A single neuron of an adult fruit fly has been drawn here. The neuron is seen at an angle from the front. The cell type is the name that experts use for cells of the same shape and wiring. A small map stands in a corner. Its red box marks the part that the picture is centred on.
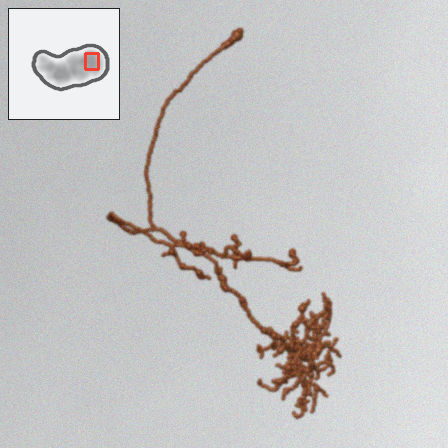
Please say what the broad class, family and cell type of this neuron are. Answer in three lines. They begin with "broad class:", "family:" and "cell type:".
broad class: visual projection neuron
family: hemilineage VPNp3
cell type: LC21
